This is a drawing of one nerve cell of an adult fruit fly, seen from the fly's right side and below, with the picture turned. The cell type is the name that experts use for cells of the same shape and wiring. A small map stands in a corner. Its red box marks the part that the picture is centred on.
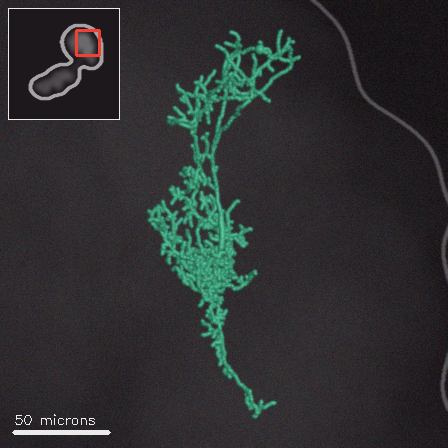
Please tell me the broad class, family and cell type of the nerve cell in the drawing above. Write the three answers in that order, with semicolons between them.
central-brain intrinsic neuron; LHAD; LHAD2b1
